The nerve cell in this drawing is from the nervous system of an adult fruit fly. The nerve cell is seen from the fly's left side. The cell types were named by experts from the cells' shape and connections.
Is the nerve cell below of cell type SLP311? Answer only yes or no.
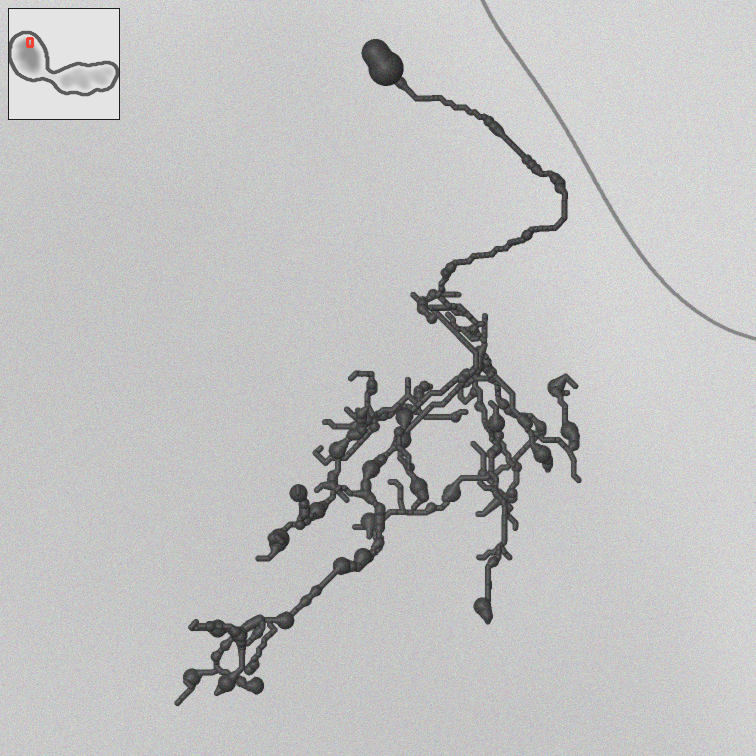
no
